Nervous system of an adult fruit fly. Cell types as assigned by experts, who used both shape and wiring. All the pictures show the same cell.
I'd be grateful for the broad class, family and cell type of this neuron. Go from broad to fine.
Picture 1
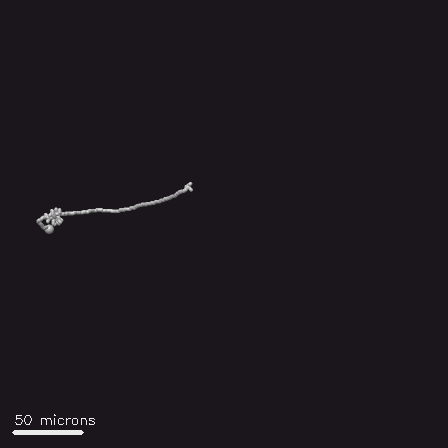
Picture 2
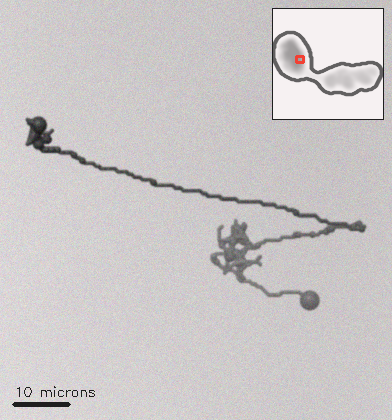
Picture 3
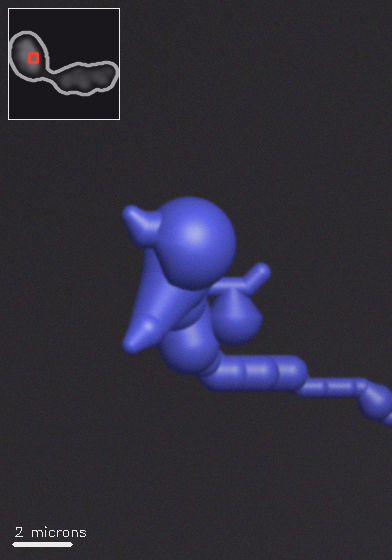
optic-lobe intrinsic neuron; Tm; Tm9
